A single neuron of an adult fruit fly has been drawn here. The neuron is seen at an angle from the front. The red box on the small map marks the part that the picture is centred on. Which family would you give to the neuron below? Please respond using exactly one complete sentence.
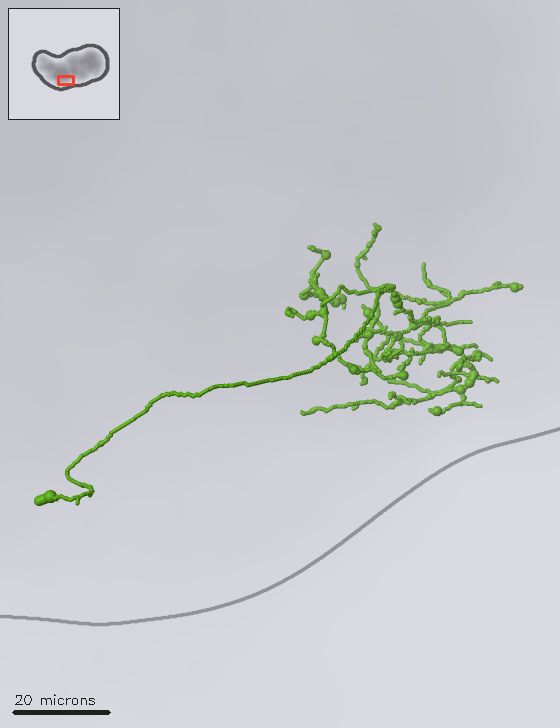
This neuron is designated as family hemilineage 14A.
